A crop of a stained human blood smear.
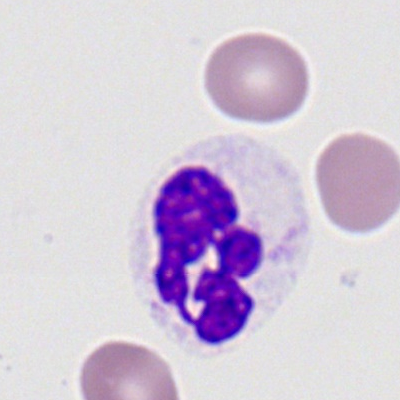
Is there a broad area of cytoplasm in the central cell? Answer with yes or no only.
Yes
